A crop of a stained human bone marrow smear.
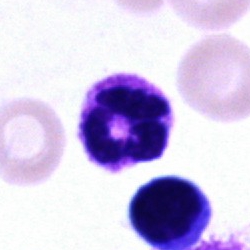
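Segmented neutrophil in the middle of this stained bone marrow smear, roughly round in outline. Its chromatin is dense and stains deep purple. You'll notice the cytoplasm makes only a narrow rim around the nucleus, and it's purplish-violet in colour.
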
